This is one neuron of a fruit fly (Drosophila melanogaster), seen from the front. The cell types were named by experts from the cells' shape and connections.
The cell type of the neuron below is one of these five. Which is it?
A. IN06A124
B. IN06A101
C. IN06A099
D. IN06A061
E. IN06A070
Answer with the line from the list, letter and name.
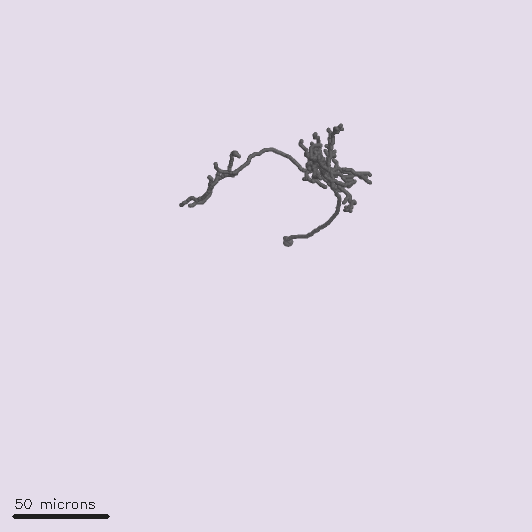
D. IN06A061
